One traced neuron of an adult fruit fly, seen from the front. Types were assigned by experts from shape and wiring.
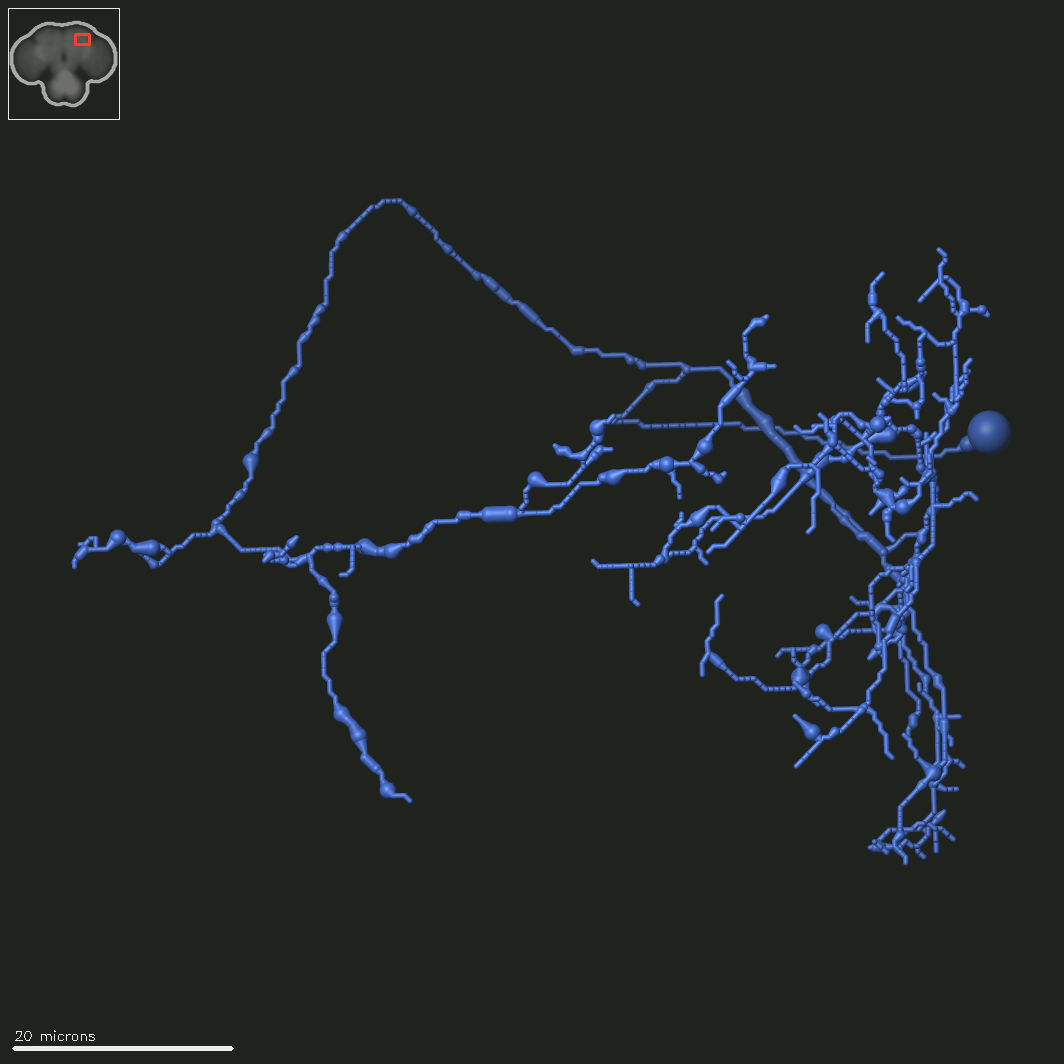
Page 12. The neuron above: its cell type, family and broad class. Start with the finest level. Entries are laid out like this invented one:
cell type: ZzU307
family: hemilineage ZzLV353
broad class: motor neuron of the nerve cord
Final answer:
cell type: CB3268
family: hemilineage SLPp&v1_posterior
broad class: central-brain intrinsic neuron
